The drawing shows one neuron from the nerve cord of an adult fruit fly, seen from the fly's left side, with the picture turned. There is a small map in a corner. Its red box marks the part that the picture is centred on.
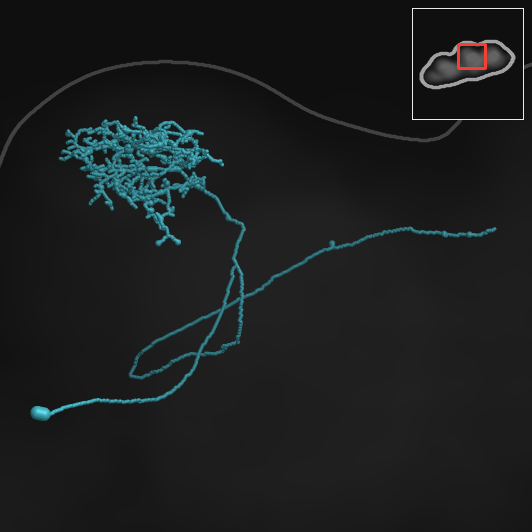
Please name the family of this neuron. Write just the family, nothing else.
hemilineage 23B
